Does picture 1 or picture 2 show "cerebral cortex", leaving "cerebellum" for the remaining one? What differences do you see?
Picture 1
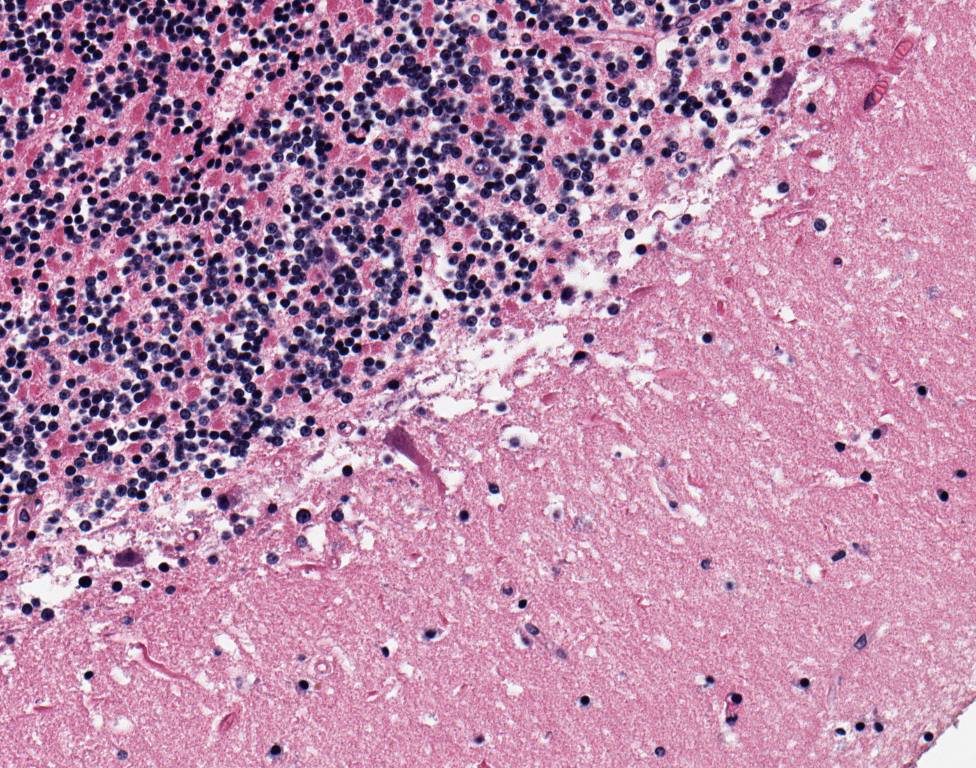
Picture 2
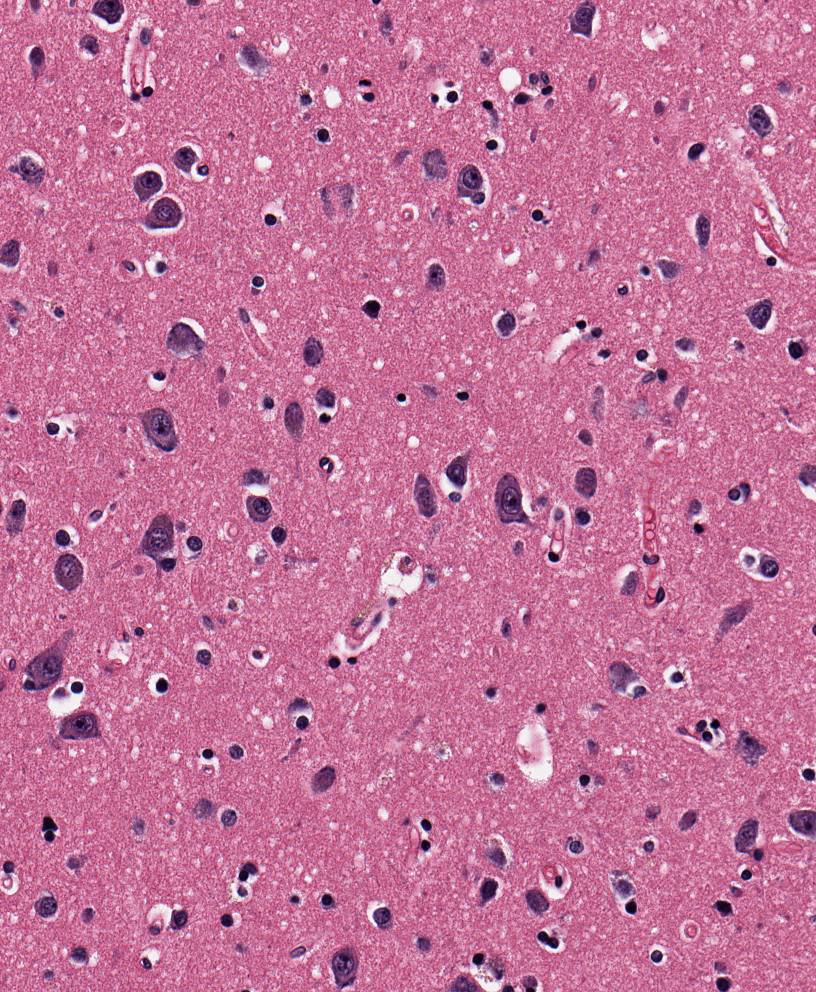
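Picture 1, I'd say, is the cerebellum; picture 2 is the cerebral cortex. In picture 1 a diagonal boundary separates a packed upper-left zone of small, round, dark nuclei with almost no cytoplasm from a pale lower-right zone of finely granular to fibrillary pink matrix with only a few scattered small nuclei.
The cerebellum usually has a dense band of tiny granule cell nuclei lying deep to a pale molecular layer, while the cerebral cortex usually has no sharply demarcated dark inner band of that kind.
Picture 2 instead has cells scattered singly over a continuous, fine-grained pink background. Several neurons, at the left edge and in the centre, look triangular, their purple cytoplasm tapering into a process.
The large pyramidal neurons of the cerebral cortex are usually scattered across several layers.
Neither field shows epithelium or glands.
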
